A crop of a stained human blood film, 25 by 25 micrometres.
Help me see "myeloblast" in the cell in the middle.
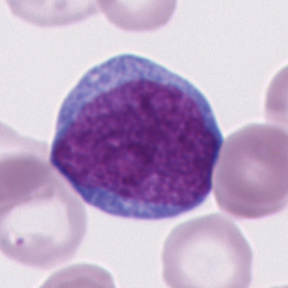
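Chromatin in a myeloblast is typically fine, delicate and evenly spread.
Here: finely granular, evenly spread, no coarse dark clumps. Fits.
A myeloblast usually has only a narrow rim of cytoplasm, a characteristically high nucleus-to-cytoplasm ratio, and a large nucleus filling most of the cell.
Here: narrow blue cytoplasmic rim; nucleus fills about 70% of the cell's area. Both fit. Rim widest above the nucleus, thinnest at the left side. Cell about 15 micrometres across; surface smooth, without projections or blebs.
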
